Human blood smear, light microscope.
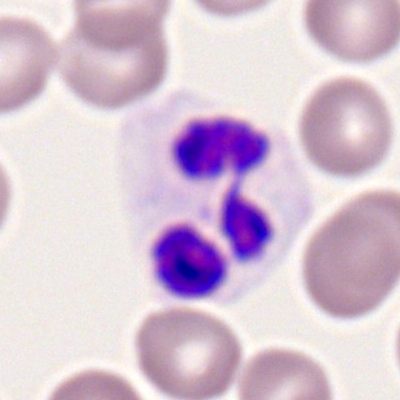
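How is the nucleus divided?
Into three separate lobes, linked by thin threads of nuclear material.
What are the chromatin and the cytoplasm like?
The chromatin is dark purple and densely clumped; the cytoplasm is abundant and pale pinkish-lilac.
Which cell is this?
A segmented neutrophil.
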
